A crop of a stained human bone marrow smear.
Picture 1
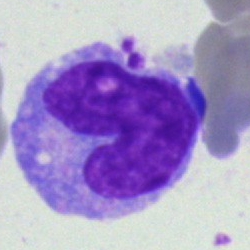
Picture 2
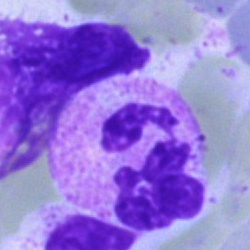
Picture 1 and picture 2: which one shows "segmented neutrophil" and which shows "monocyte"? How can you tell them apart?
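Monocyte in picture 1; segmented neutrophil in picture 2. Outline: monocyte roughly round, edge slightly irregular; segmented neutrophil round and smooth. Nucleus, monocyte: deeply indented, kidney or horseshoe shape, notch opening toward the left side.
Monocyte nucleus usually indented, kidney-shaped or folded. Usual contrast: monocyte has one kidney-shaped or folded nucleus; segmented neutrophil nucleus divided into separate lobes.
Nucleus, segmented neutrophil: in right half of cell; chromatin dark purple, coarsely clumped; no nucleoli visible.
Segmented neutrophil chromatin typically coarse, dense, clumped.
Cytoplasm, monocyte: pale greyish-blue, small clear vacuole at lower left.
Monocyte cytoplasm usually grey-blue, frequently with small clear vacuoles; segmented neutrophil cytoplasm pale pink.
Neighbours: two small purple platelets against top edge of monocyte; large, deeply purple-stained cell touching upper left edge of segmented neutrophil.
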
